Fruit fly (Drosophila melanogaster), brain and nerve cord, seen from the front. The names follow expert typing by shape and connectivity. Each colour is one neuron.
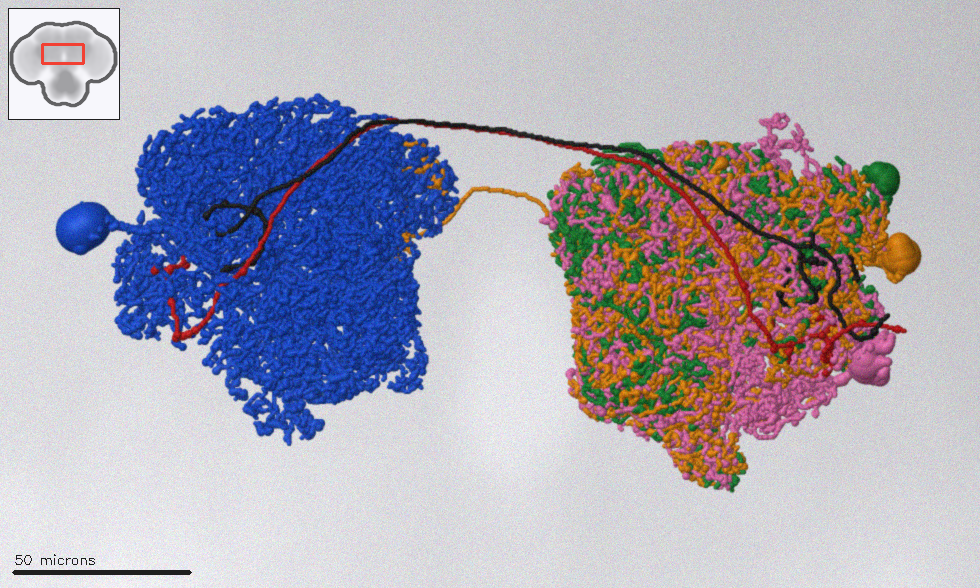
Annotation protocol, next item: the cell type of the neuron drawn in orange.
lLN2T_b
